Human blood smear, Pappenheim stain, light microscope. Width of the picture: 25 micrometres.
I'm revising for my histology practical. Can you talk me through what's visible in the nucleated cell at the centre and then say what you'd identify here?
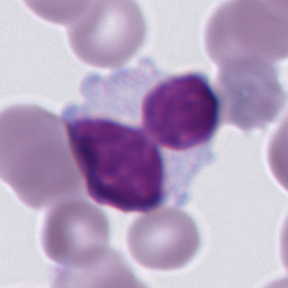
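What strikes me first is the chromatin, dense and deep purple throughout both nuclear masses, and I can see no nucleoli in either. The nucleus takes up about 60% of the cell's area, and the whole cell is about 14 micrometres across. Its cytoplasm is pale greyish blue, and I find no distinct granules in it. I'd call it a large granular lymphocyte.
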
